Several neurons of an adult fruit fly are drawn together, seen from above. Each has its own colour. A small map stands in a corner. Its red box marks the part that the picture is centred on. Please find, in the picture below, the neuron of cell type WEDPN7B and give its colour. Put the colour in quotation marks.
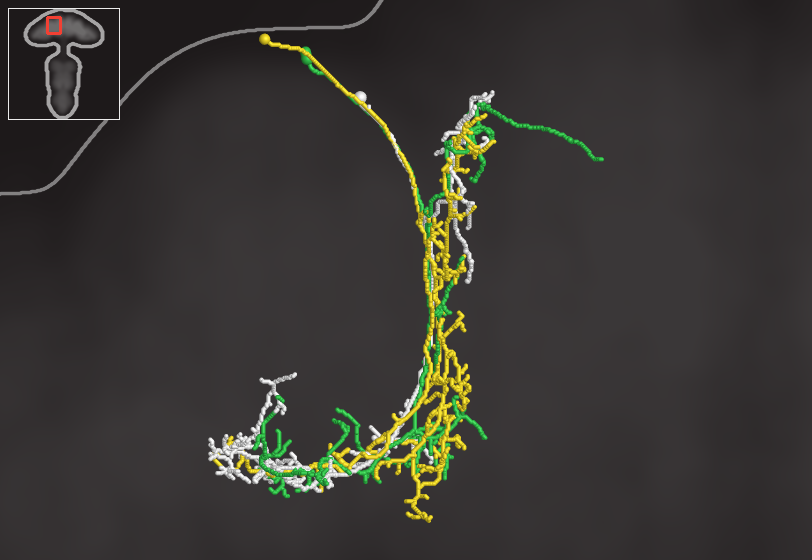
"green"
